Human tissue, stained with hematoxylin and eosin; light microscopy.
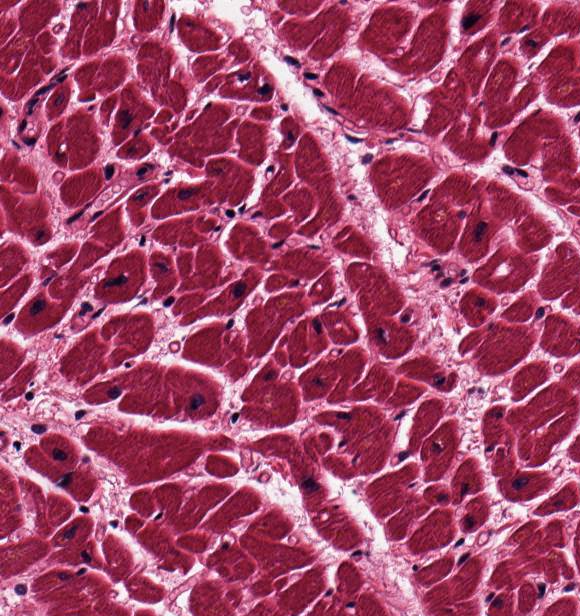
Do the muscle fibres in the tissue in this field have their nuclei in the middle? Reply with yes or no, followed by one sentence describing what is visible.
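Yes. Each fibre profile that shows a nucleus has a single, centrally placed nucleus.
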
